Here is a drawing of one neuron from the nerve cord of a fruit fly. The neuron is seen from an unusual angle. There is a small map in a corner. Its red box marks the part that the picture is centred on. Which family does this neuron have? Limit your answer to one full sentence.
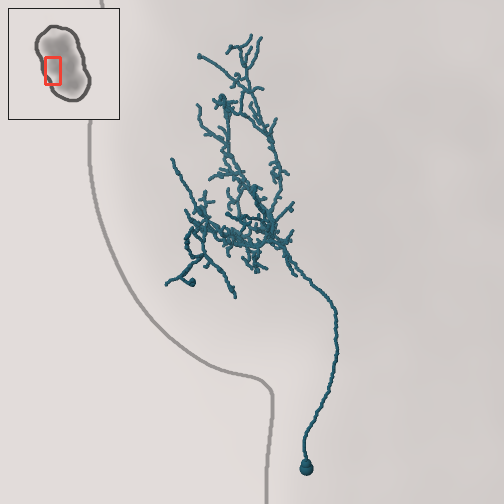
It is the family hemilineage 20A.22A to which this neuron belongs.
